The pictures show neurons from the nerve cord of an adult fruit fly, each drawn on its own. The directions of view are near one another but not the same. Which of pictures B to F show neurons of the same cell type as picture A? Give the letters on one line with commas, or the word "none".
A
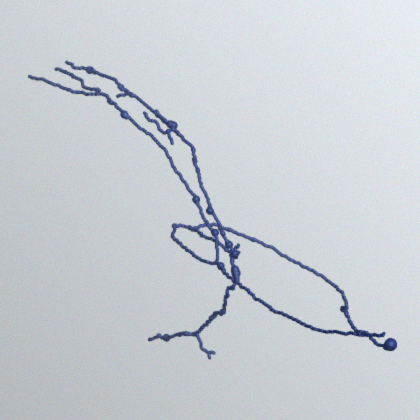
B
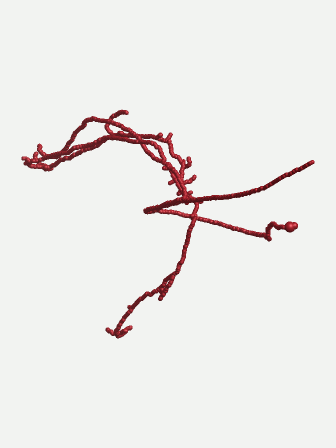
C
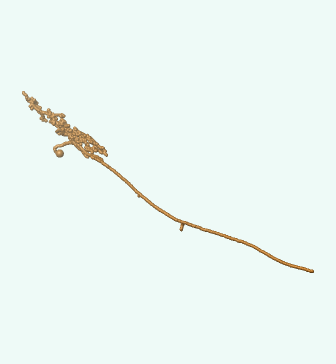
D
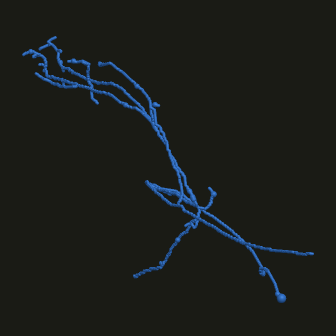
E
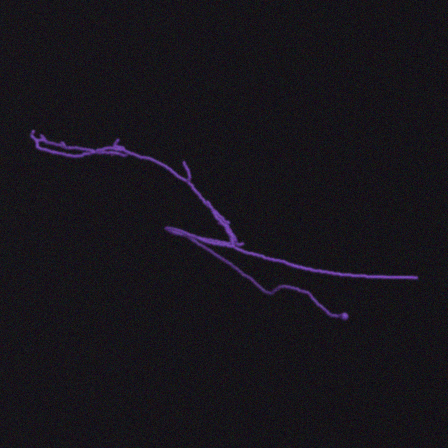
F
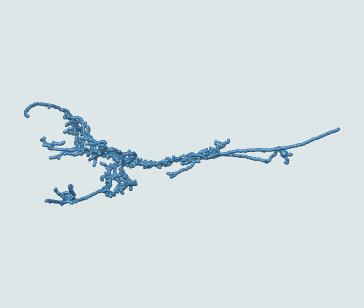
B, D, E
